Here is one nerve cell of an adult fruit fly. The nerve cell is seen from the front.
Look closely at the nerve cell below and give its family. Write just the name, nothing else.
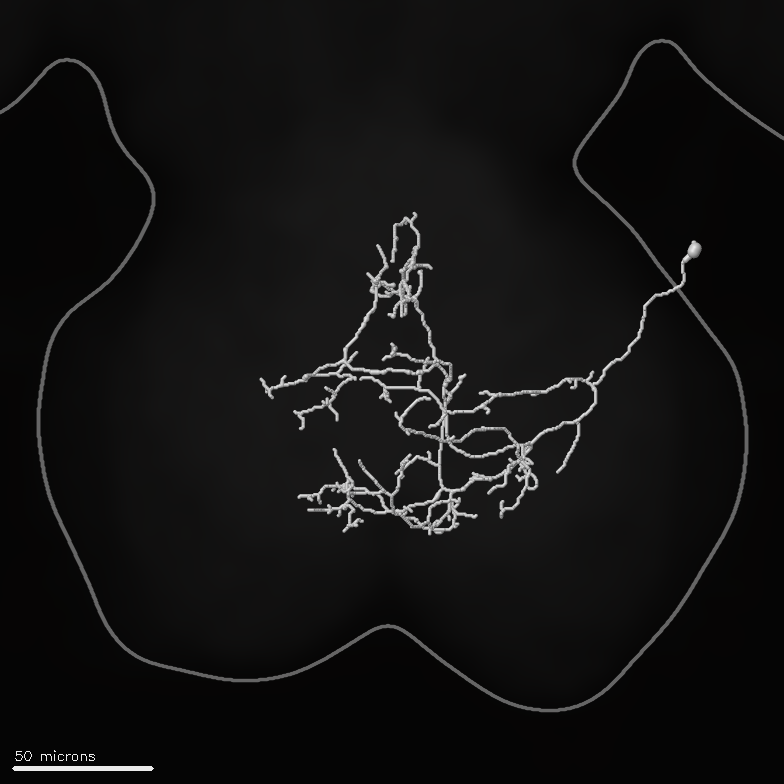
hemilineage 17A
